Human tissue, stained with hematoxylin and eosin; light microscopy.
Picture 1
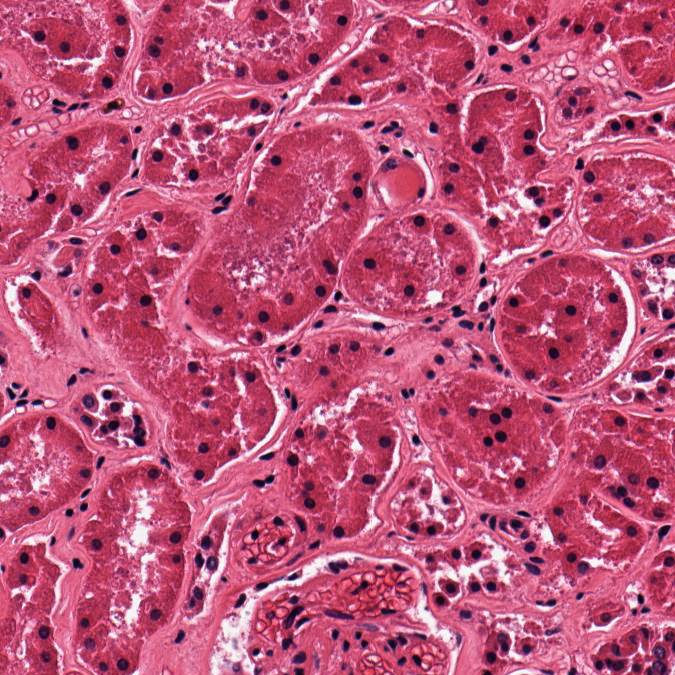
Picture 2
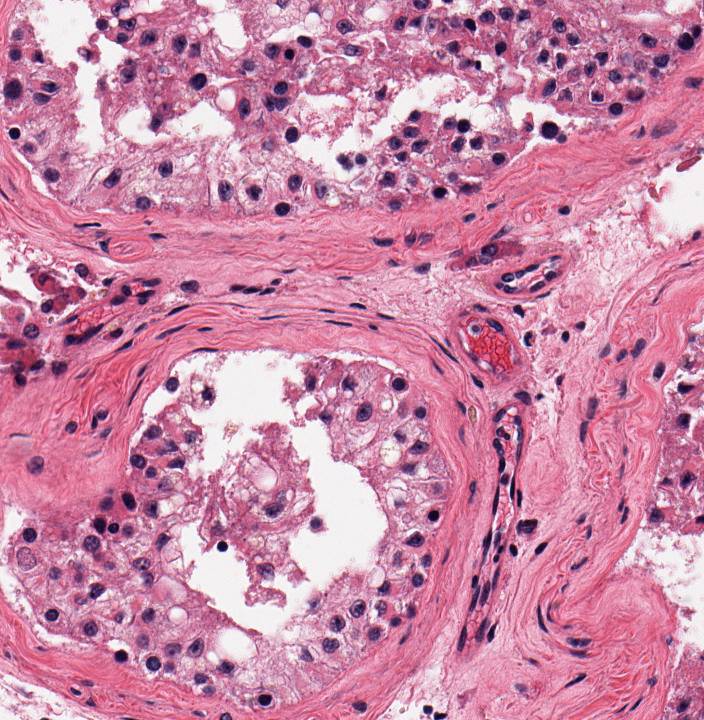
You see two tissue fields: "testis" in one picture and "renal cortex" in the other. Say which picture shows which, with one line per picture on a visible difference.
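Site of picture 1: renal cortex. Most of the field is packed with round to oval cross-sections of tubules lined by a single layer of cuboidal epithelial cells.
Site of picture 2: testis. The tubules are lined by several layers of cells with round dark nuclei.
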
